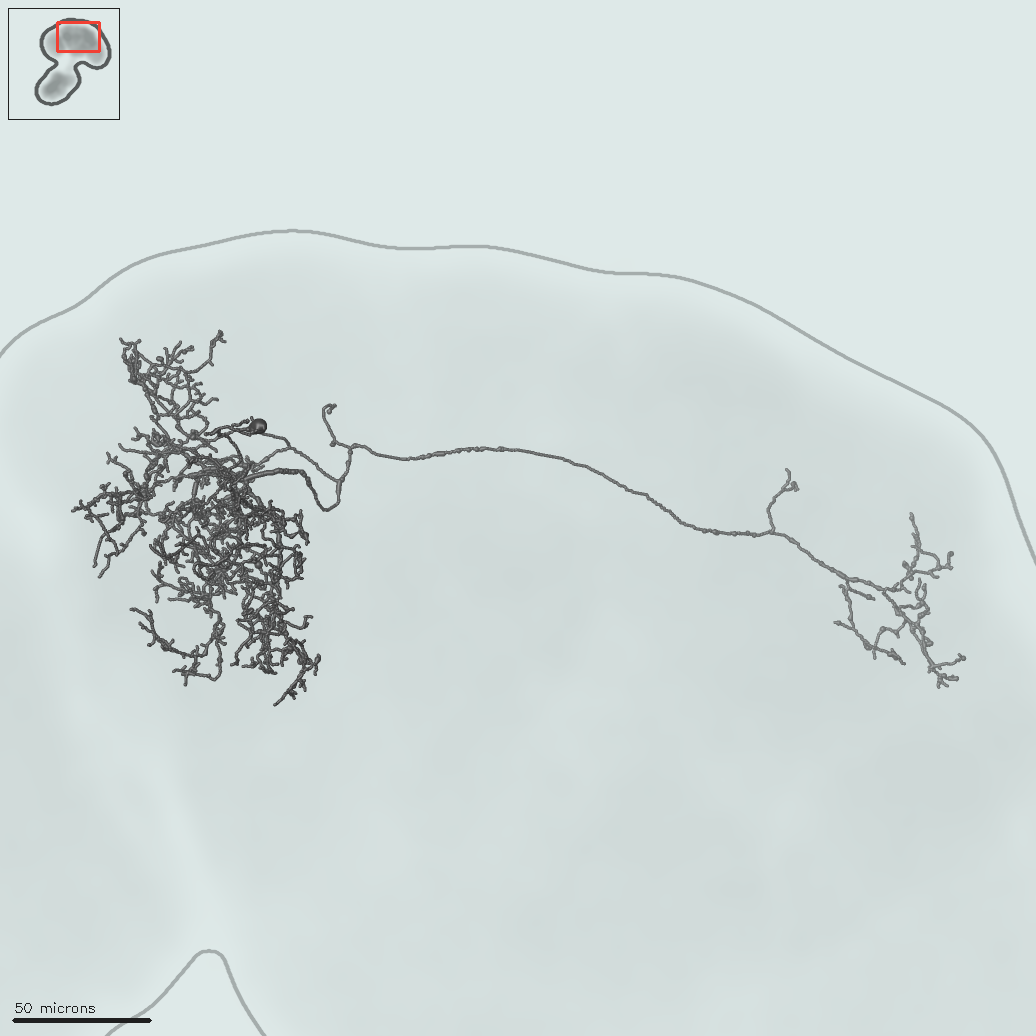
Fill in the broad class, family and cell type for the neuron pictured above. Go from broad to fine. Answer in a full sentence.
A central-brain intrinsic neuron of hemilineage VLPl&d1_dorsal, type AVLP243.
